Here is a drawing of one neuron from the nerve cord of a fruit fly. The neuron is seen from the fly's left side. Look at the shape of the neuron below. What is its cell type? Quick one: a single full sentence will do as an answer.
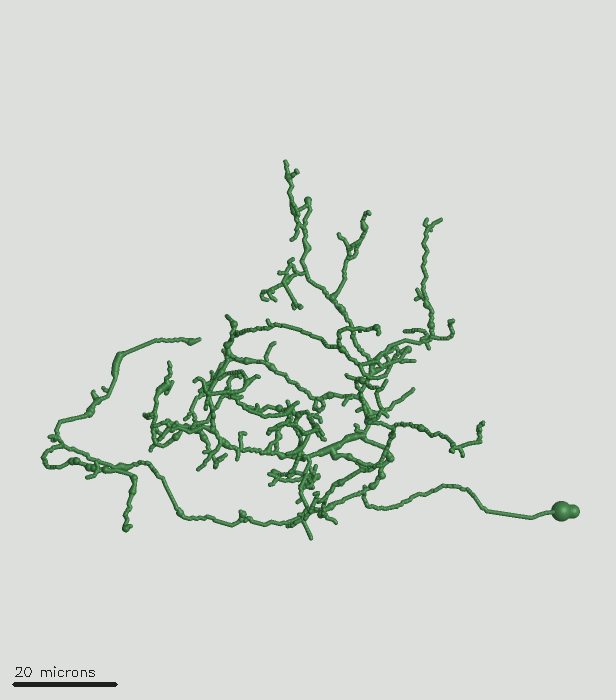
The neuron is categorized under cell type IN20A.22A024.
